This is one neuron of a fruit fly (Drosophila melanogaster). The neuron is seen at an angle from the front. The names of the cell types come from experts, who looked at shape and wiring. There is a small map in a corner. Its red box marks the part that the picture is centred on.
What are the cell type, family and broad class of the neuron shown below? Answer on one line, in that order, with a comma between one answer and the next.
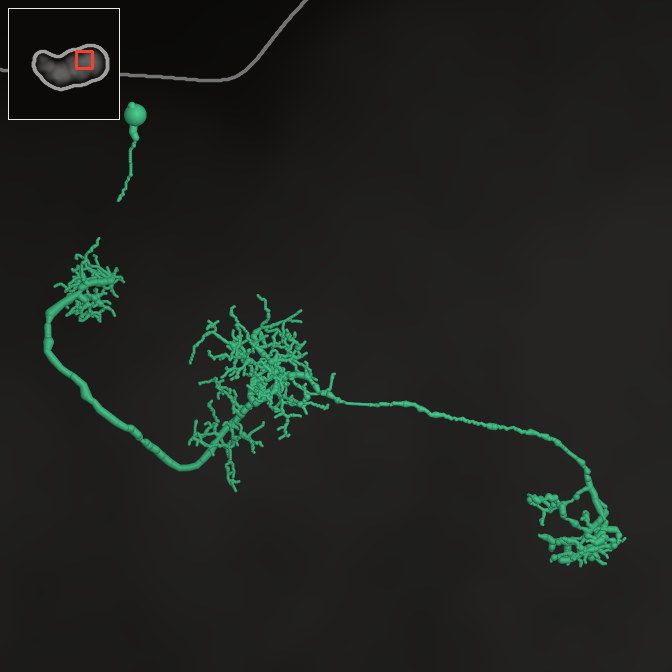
PFL3, class CX, central-brain intrinsic neuron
